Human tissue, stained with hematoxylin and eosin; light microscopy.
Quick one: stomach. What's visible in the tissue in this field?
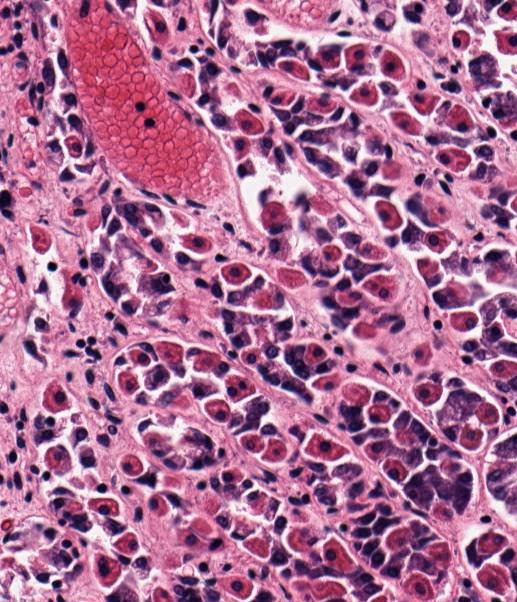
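There's a large thin-walled vessel at top left, tightly packed with red blood cells. In the nests, many scattered cells have abundant bright red cytoplasm, and none of the nests has a central lumen. Narrow white retraction clefts separate many cell groups from the surrounding stroma.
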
